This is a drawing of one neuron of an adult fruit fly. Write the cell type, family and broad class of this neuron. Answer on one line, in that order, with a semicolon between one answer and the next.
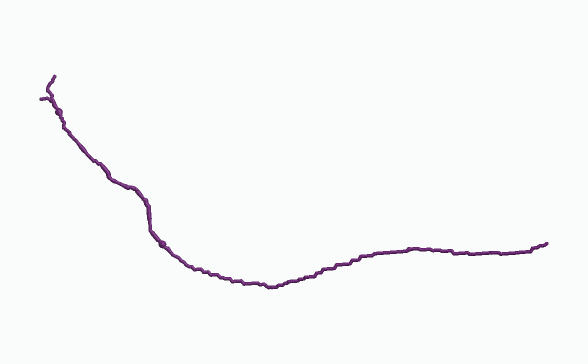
SNta34; class mechanosensory tactile; sensory neuron entering the nerve cord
